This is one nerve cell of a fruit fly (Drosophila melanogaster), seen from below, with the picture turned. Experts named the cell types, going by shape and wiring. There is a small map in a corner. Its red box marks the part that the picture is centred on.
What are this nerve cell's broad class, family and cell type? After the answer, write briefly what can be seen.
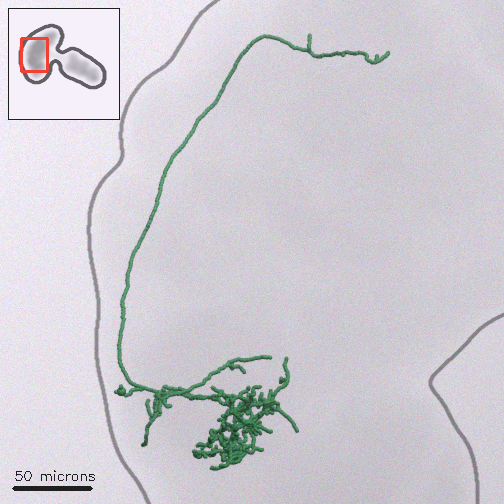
This is a central-brain intrinsic neuron. Its family is hemilineage VLPd&p1_dorsal. It is of cell type PVLP008_c. It lies in the brain. The cell body can be seen at the lower left of the picture. From top to bottom in the picture it spans about 300 microns.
